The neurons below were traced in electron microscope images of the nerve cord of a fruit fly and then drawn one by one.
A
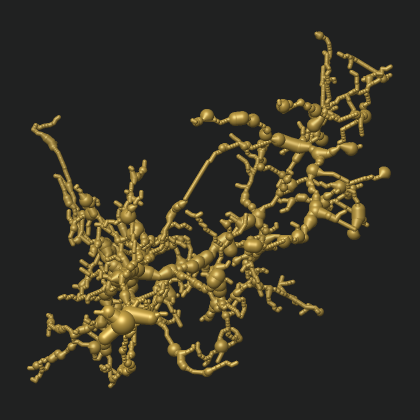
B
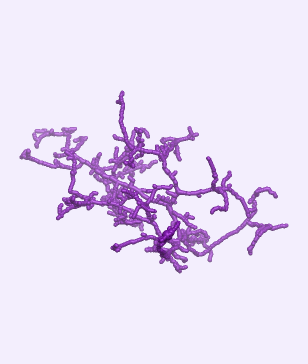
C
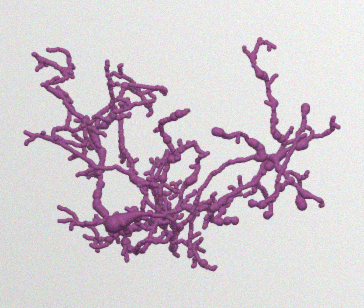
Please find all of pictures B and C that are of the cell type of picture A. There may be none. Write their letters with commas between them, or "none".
none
